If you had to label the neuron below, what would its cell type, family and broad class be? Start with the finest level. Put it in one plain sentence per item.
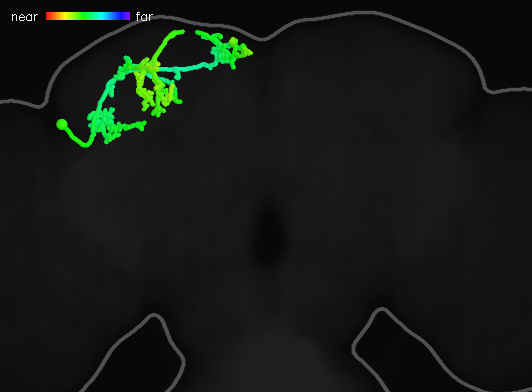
Type CB0993 of hemilineage SLPal5, a central-brain intrinsic neuron.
